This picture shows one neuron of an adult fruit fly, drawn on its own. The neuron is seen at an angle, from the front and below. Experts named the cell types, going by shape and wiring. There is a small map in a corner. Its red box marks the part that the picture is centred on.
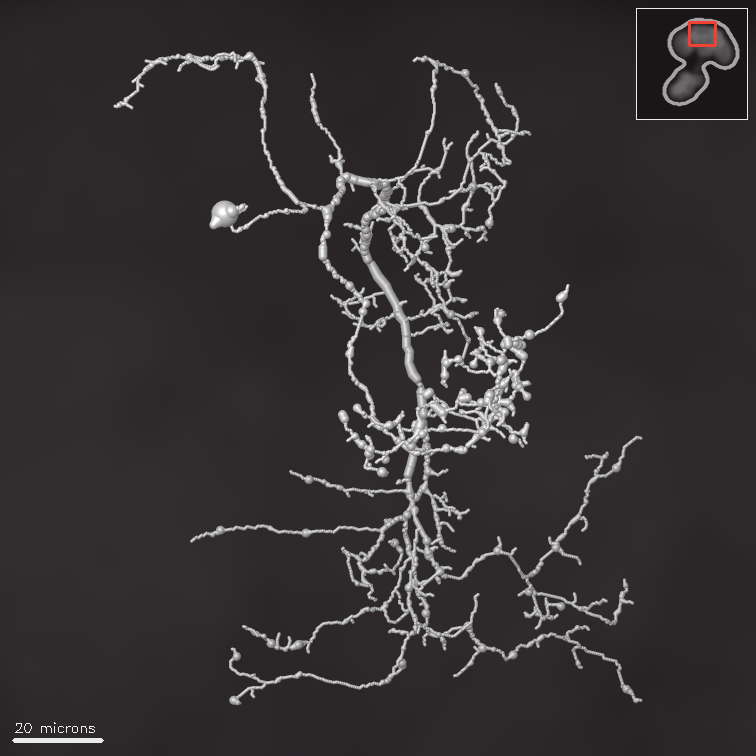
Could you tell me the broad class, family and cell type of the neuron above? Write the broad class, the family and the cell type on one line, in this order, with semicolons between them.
central-brain intrinsic neuron; hemilineage AOTUv3_dorsal; SMP013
